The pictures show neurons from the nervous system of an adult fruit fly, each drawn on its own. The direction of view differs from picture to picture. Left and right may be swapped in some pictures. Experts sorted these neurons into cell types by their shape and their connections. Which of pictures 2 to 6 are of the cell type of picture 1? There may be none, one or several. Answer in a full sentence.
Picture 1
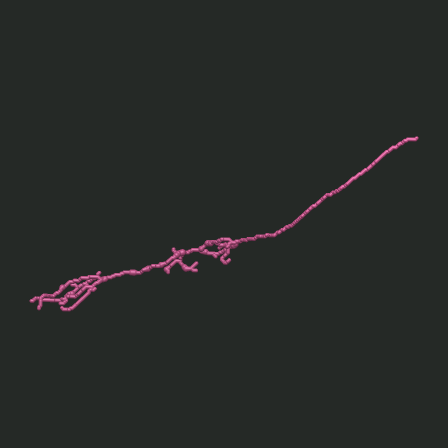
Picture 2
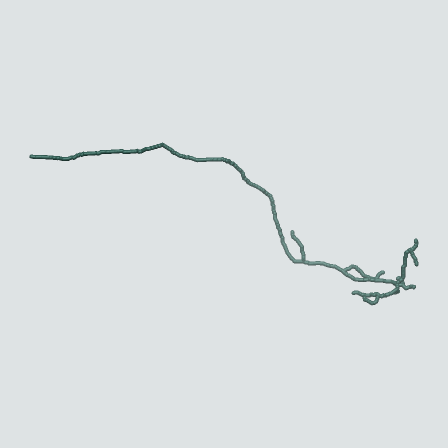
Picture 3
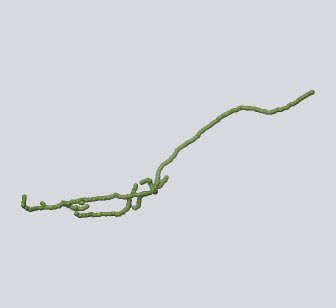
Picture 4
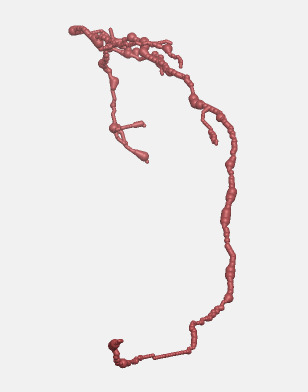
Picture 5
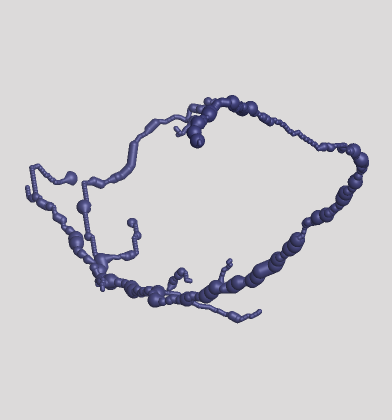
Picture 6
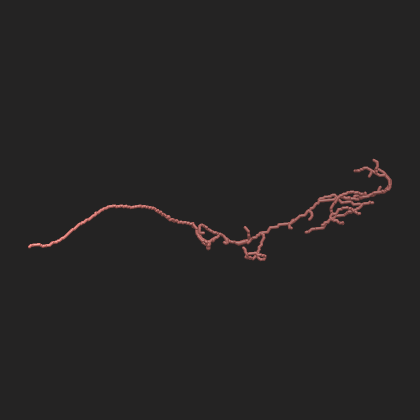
Picture 3 and picture 6 are of the same cell type.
